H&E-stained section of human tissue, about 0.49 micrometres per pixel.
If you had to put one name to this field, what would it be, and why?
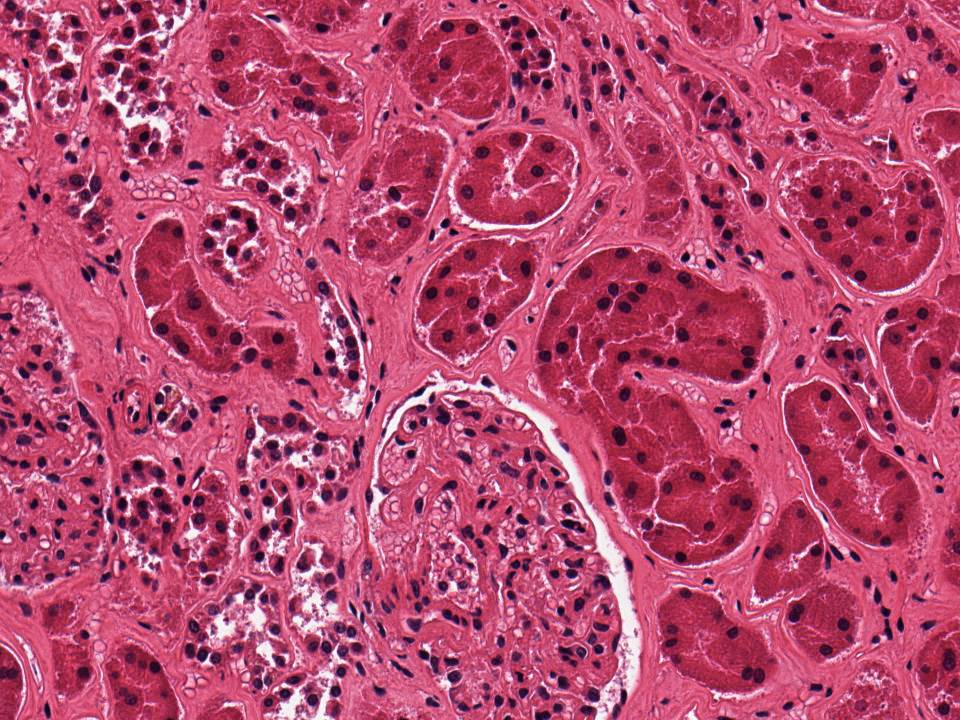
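I'd call this the cortical labyrinth of the kidney. A single glomerulus sits in the lower centre.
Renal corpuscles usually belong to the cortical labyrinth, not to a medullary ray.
Along the glomerulus's right side, a crescent of clear space curves between tuft and capsule. On the right, tubules have abundant, deeply eosinophilic cytoplasm, round dark nuclei and narrow, slit-like lumens.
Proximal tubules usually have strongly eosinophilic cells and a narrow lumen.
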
